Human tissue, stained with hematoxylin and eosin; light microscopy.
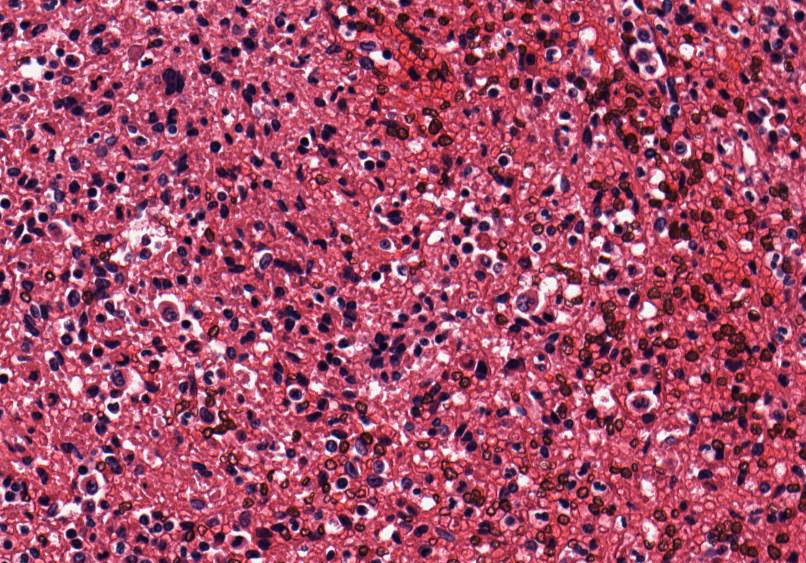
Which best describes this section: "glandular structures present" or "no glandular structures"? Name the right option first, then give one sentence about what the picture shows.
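No glandular structures. The whole field is a diffuse, solid sheet of cells with no glands, tubules or epithelial lining.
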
